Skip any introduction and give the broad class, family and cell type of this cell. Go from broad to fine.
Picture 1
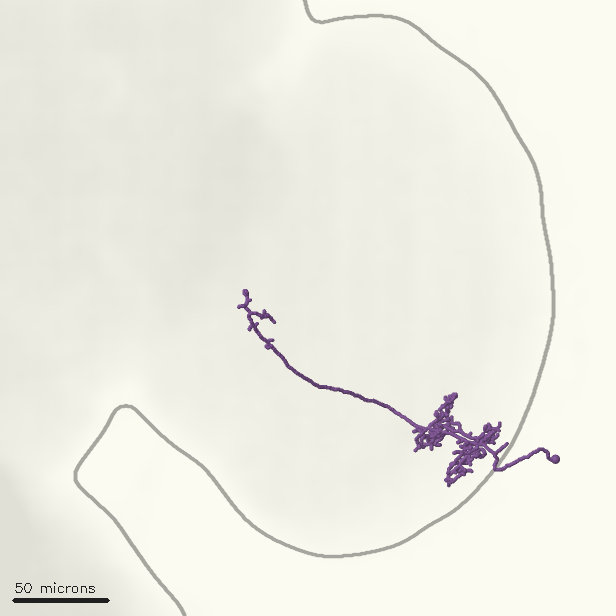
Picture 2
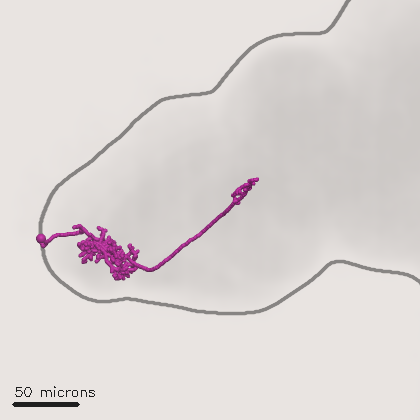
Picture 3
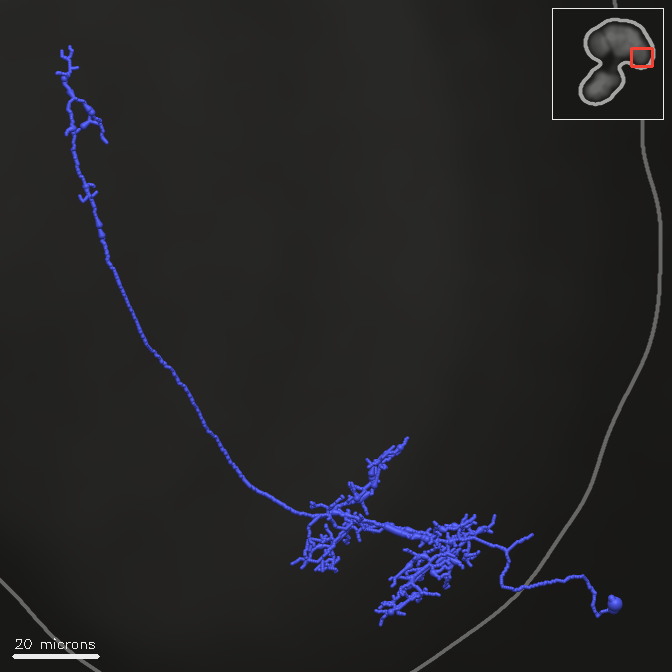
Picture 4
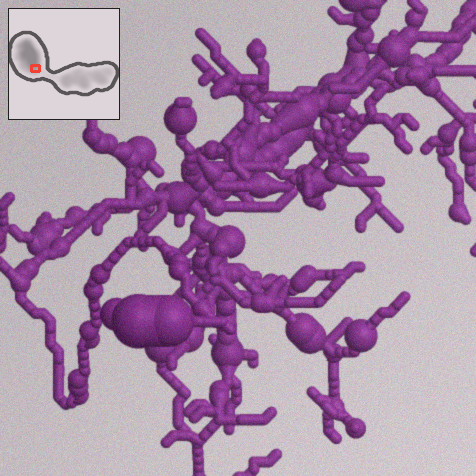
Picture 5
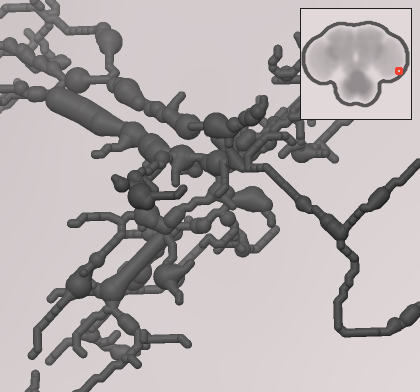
optic-lobe intrinsic neuron; TmY; TmY10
